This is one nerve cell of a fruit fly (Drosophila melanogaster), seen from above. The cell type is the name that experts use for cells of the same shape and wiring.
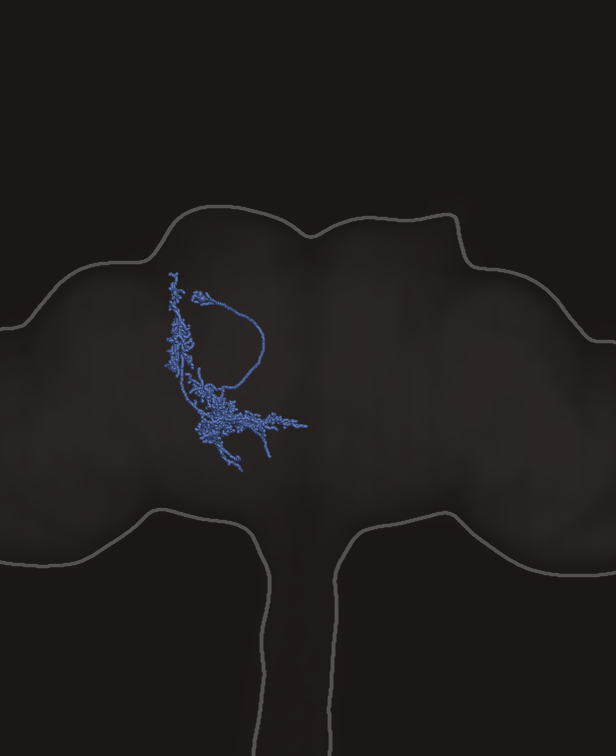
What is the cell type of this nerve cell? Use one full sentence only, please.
The single nerve cell here is of type AMMC038.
